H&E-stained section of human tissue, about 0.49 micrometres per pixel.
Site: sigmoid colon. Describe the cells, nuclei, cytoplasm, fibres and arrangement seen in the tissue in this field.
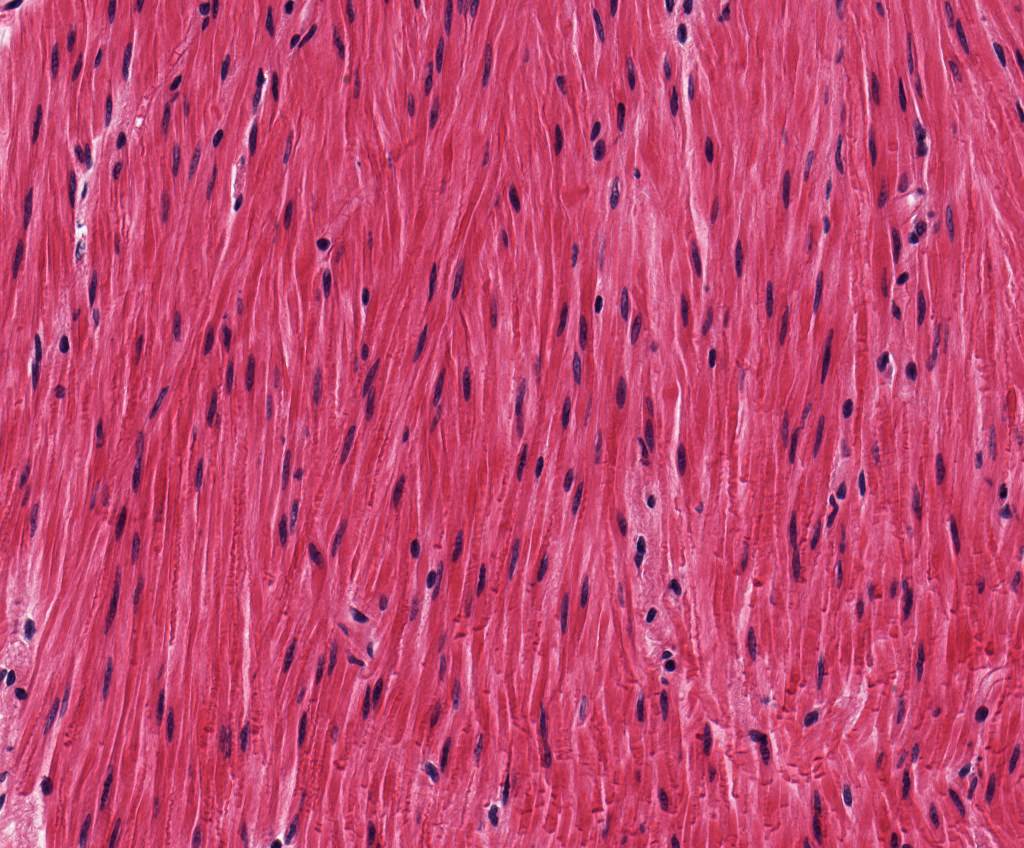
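Notice that closely packed pink fibres fill the whole field, unbroken by any other tissue type. The nuclei are dark purple ovals inside the fibres, their long axes parallel to them. Each lies singly within its fibre, spread evenly across the field rather than clustered at fibre edges. There are no fat cells, glands or epithelium anywhere.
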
